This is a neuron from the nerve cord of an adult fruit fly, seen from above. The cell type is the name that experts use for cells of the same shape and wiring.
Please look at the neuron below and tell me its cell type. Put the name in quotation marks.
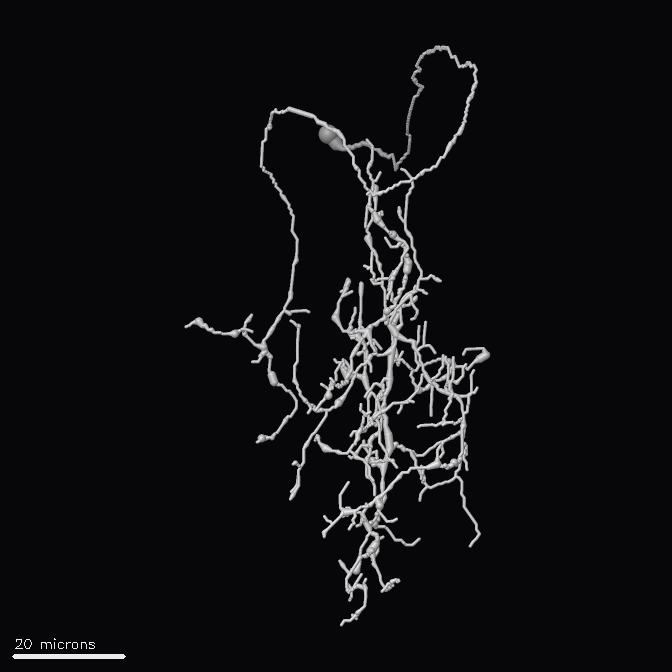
"IN02A049"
